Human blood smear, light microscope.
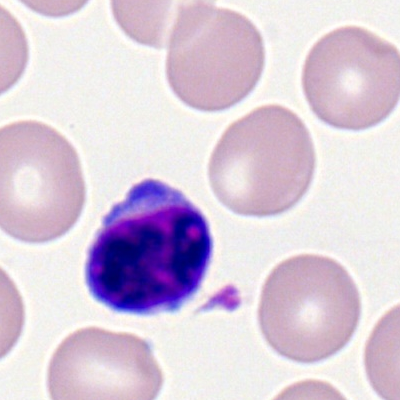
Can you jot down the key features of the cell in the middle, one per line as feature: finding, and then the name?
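Chromatin: dense, dark purple, coarsely clumped
Nucleus: fills most of the cell
Cytoplasm: scant blue rim, mostly along the top
Identity: lymphocyte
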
